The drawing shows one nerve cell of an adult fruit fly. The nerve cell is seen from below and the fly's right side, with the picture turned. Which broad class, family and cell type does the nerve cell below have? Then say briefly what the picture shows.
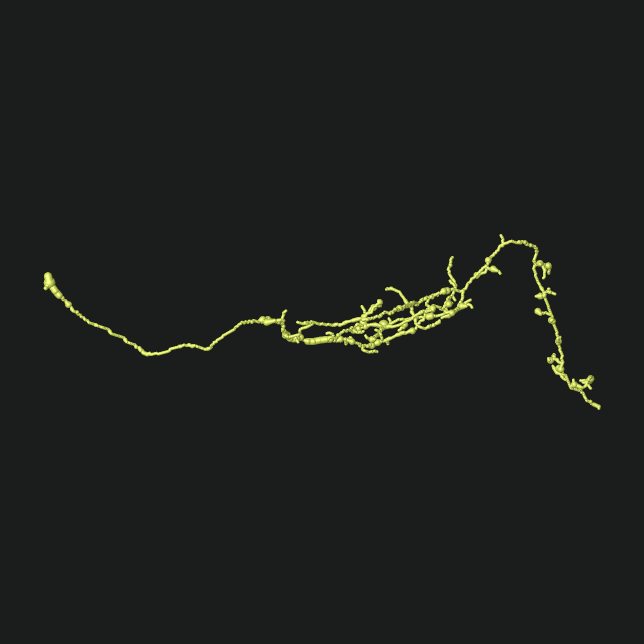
It is a central-brain intrinsic neuron. Its family is hemilineage SLPpl1. Its cell type is SMP221. Dozens of branch ends can be seen. In this view it is more than twice as wide as it is tall.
